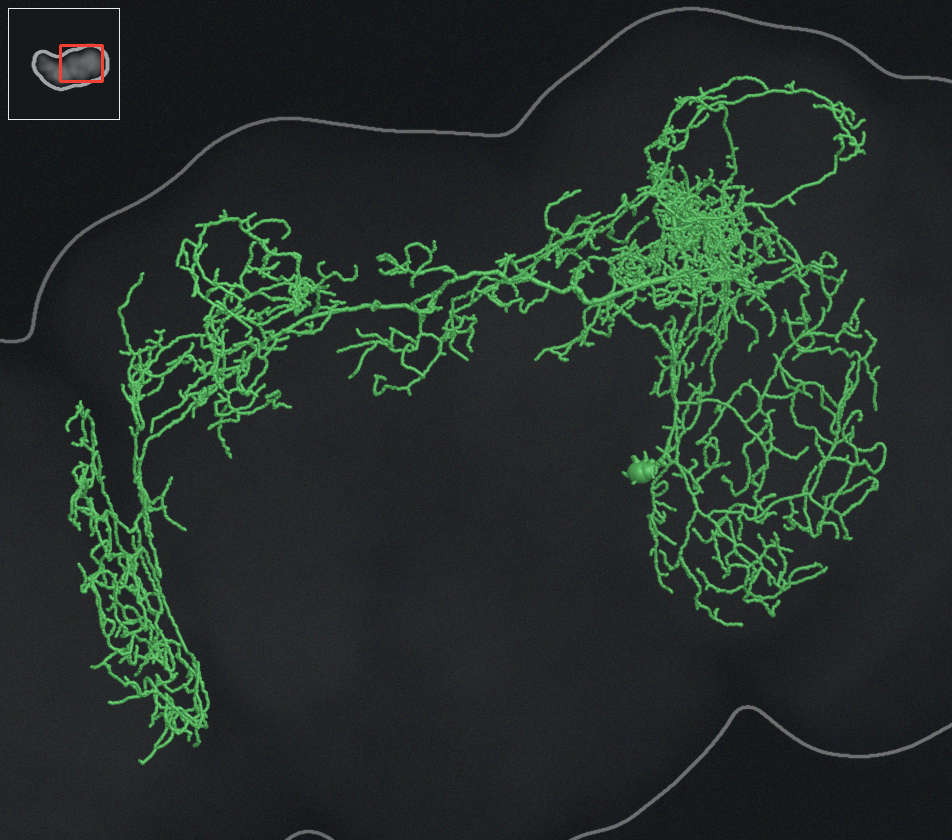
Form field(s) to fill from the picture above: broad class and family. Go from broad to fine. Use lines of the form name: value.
broad class: visual centrifugal neuron
family: LoVCLo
